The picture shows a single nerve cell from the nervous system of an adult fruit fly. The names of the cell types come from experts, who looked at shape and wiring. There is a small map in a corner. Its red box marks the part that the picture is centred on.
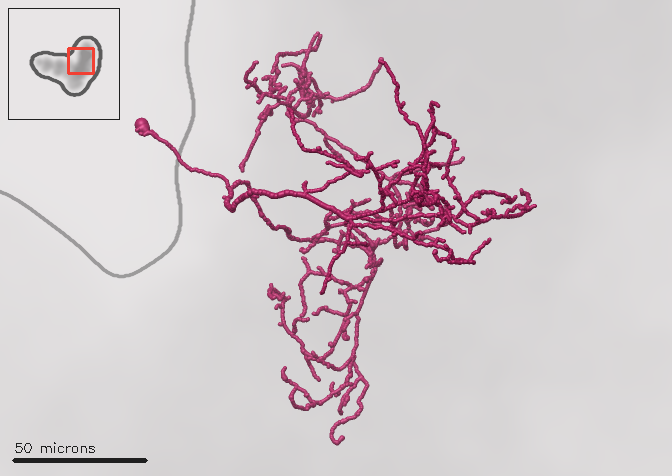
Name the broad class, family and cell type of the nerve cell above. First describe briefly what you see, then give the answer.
From top to bottom in the picture it spans about 160 microns. The picture shows dozens of branch ends. It is a central-brain intrinsic neuron. Its family is called class CX. The cell type is FB6M.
